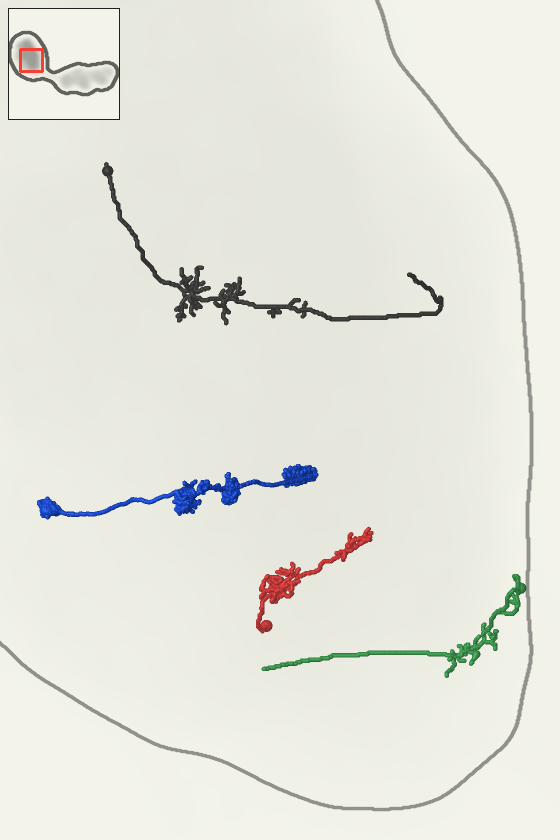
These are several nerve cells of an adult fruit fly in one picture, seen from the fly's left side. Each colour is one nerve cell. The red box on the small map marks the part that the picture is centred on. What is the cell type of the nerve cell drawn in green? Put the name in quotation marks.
"C3"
